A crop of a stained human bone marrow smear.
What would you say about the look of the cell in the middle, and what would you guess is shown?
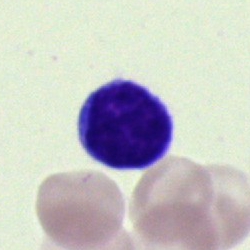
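Begin with the cytoplasm: there is at most a very thin rim of it, and you may barely see it at all. Now look at the chromatin, which is dense and dark purple, with a few paler streaks. You won't find a nucleolus, and there are no vacuoles anywhere in the cell. This is a lymphocyte.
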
